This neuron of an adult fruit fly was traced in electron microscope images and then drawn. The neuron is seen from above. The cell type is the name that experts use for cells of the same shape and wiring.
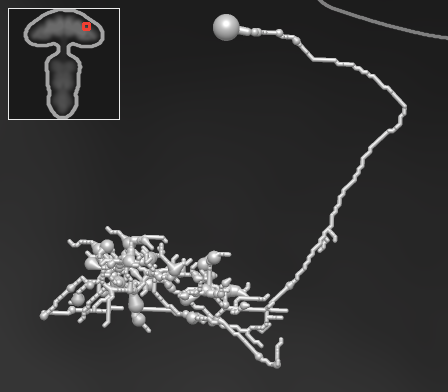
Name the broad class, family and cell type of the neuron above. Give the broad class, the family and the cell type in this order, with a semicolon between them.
optic-lobe intrinsic neuron; Cm; Cm5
